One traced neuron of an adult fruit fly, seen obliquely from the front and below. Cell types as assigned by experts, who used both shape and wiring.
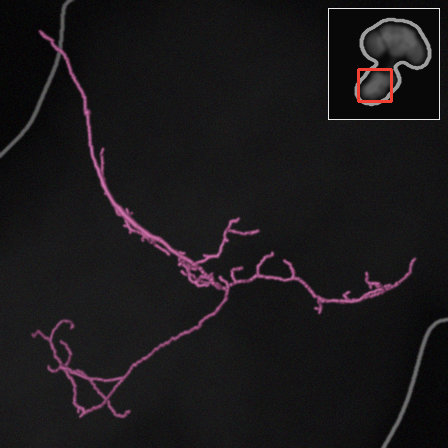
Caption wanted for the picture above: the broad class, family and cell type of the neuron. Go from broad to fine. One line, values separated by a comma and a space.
sensory neuron entering the nerve cord, class mechanosensory tactile, SNta13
